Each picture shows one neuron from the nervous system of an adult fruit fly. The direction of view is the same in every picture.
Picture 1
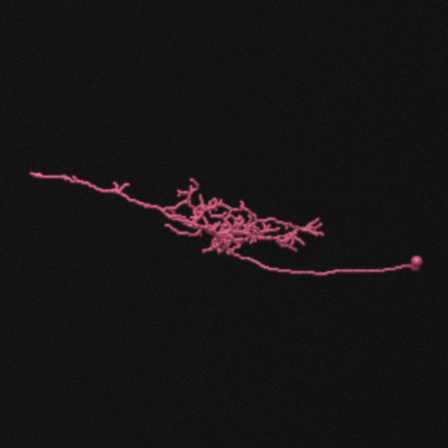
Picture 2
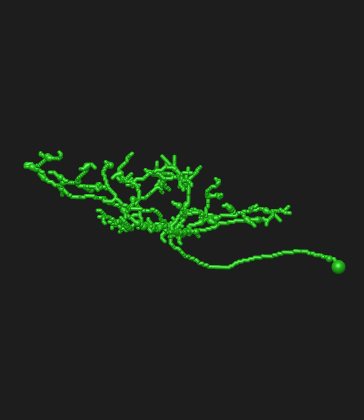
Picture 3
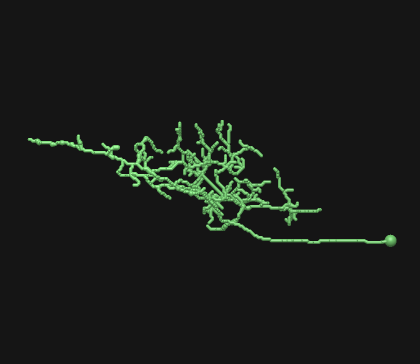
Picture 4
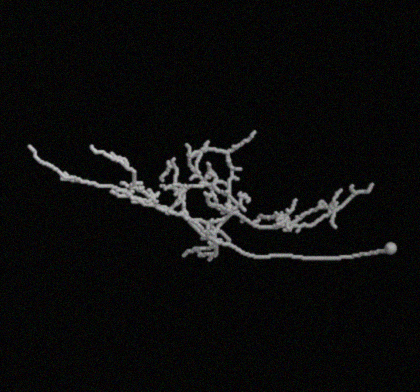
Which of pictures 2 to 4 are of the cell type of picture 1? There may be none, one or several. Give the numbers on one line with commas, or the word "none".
2, 3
